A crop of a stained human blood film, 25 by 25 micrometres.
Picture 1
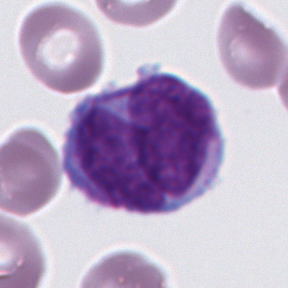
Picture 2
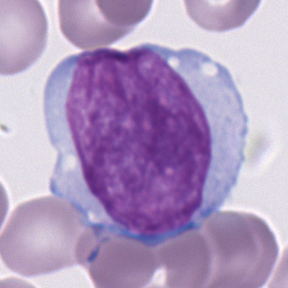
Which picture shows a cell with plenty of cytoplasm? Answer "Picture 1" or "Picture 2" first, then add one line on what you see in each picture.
Picture 2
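Picture 1: The cytoplasm forms only a thin rim around the nucleus.
Picture 2: The cytoplasm forms a broad rim that is widest on the right side of the nucleus.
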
